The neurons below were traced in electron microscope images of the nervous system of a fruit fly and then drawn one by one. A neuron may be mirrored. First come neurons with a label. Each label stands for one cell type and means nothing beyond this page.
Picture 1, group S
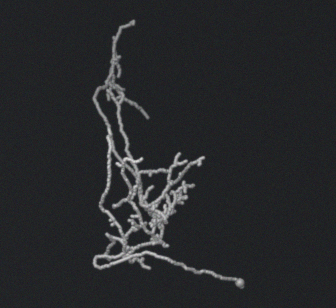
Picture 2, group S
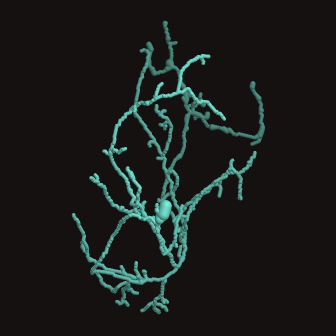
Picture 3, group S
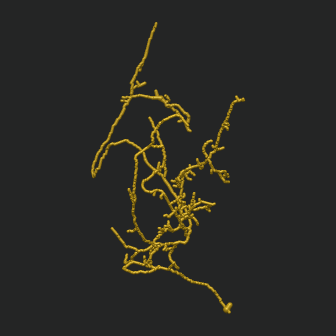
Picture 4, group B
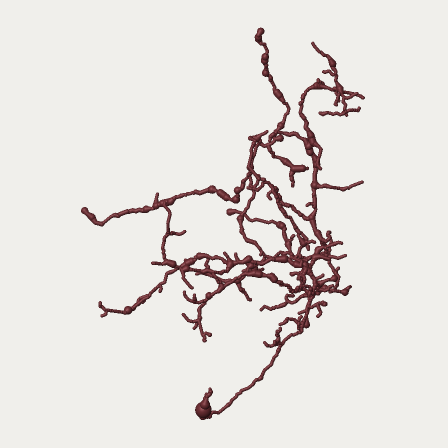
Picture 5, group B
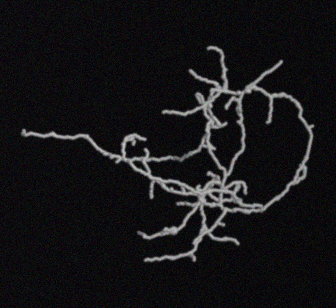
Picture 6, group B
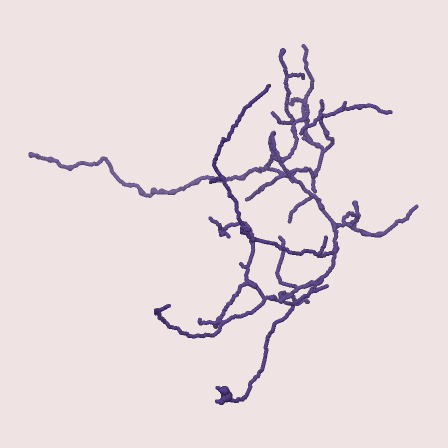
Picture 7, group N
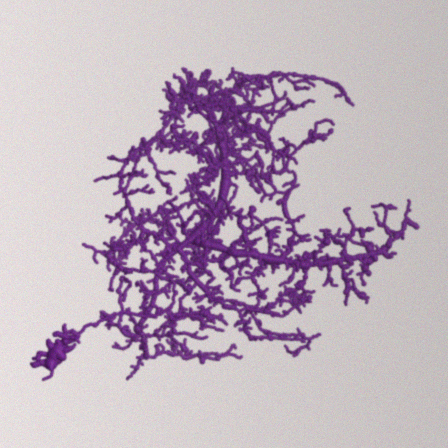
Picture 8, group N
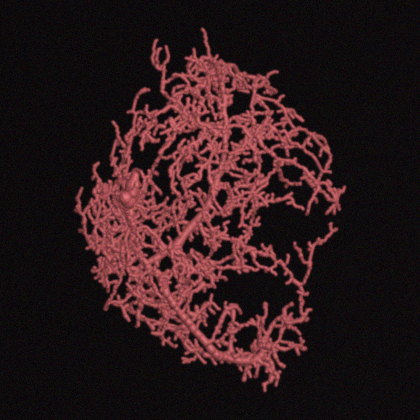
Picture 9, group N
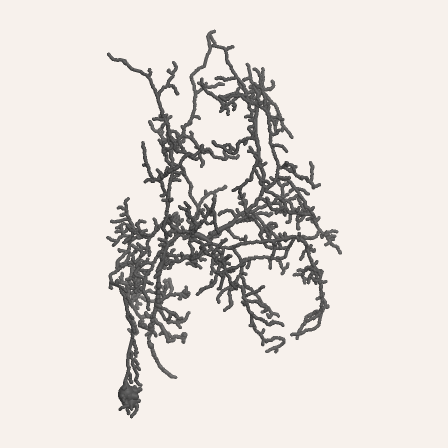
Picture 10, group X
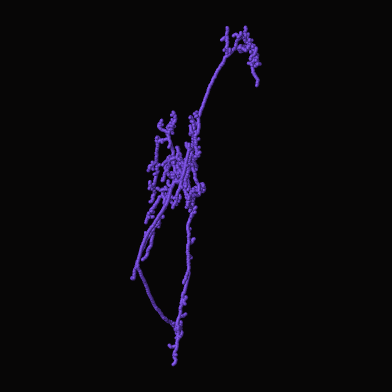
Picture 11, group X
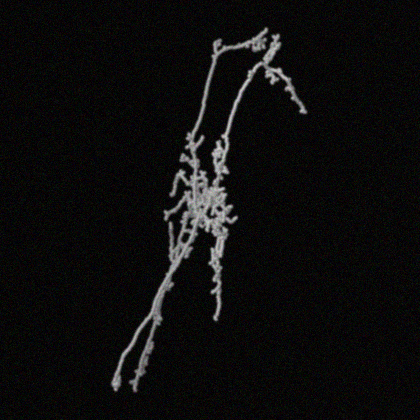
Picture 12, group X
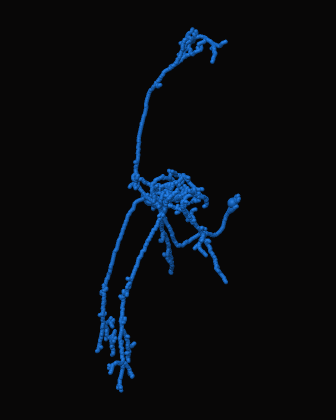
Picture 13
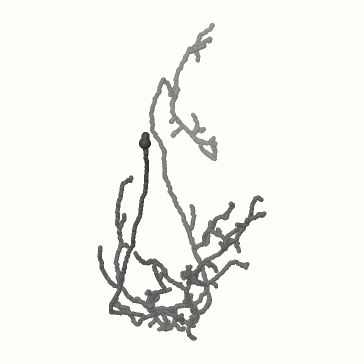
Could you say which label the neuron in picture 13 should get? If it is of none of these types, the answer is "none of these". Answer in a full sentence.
It belongs to group S.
